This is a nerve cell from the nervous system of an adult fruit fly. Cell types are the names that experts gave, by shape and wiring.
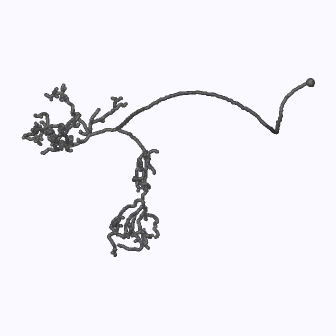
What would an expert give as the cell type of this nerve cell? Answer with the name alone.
FB2C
